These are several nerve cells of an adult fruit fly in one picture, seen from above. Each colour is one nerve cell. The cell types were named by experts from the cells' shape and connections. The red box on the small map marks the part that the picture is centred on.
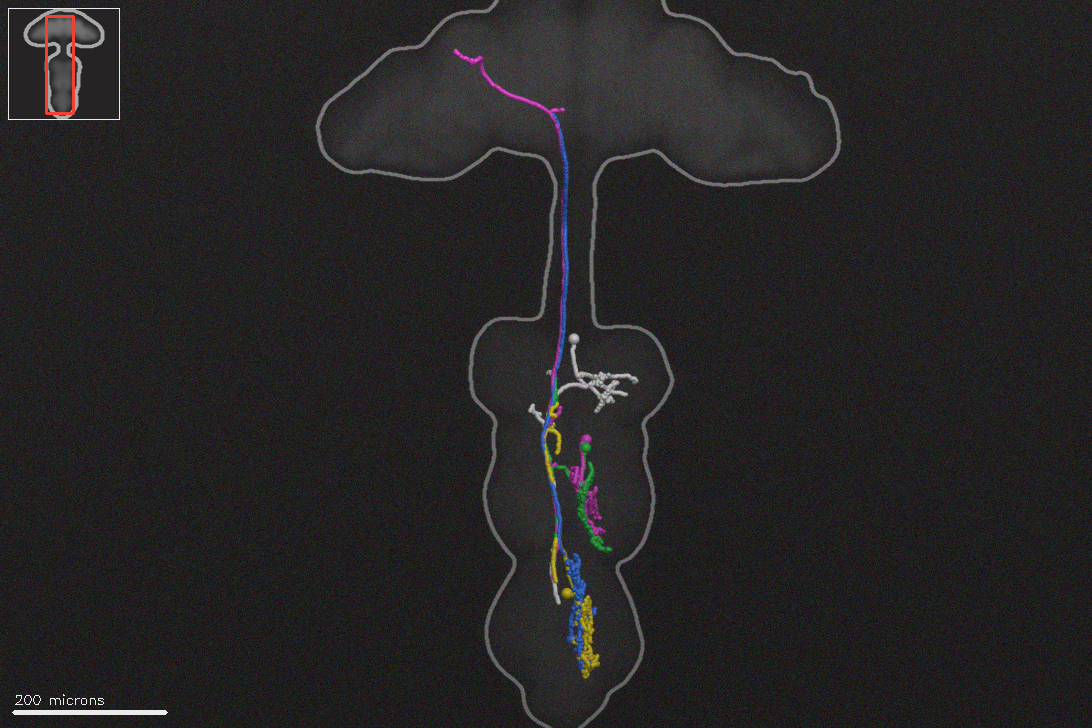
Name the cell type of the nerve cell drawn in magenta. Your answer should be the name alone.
AN10B047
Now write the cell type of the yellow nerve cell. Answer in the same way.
IN10B032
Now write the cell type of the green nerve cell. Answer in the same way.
IN10B031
